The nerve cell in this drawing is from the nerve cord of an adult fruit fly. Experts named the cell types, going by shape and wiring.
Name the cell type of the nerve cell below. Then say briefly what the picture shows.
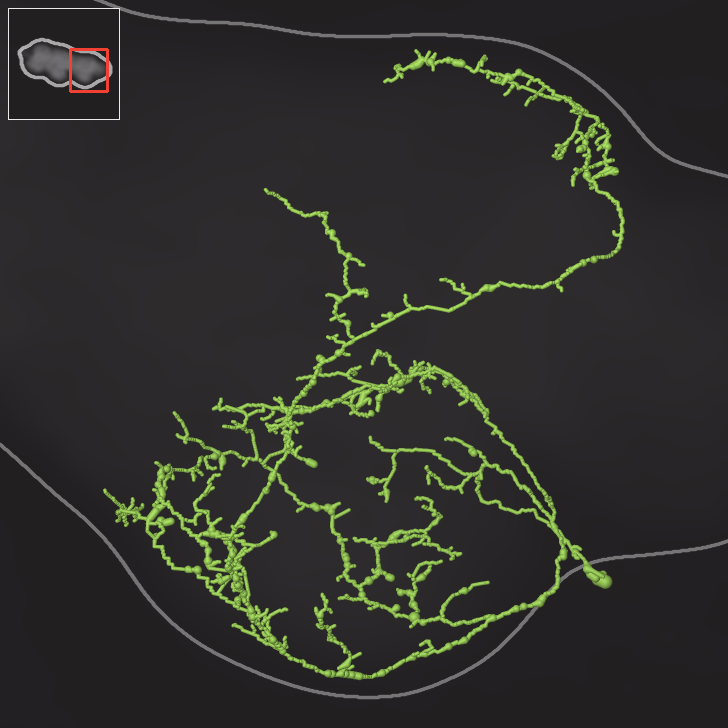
It is of cell type IN19A052. This is a nerve-cord intrinsic neuron. More than a hundred branch ends can be seen. In this view it is about as wide as it is tall.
